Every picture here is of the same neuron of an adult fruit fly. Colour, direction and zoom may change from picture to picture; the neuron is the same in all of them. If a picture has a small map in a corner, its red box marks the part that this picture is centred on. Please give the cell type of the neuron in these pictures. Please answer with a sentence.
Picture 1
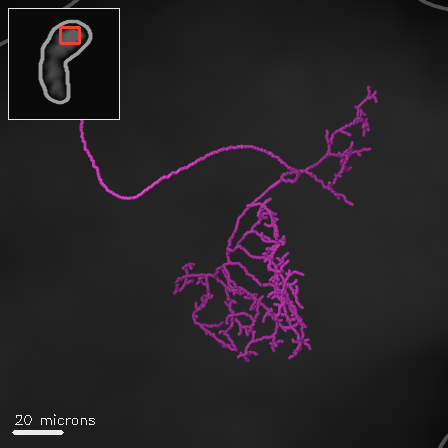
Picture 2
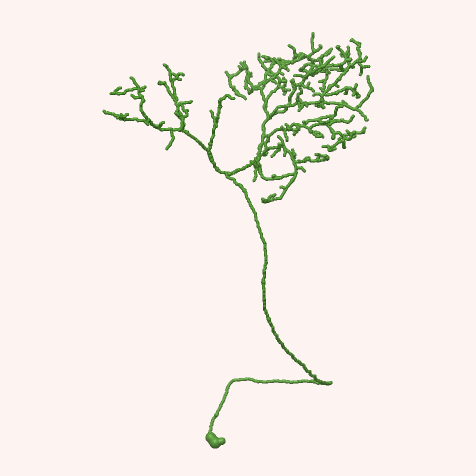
The cell type is FB4D_b.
